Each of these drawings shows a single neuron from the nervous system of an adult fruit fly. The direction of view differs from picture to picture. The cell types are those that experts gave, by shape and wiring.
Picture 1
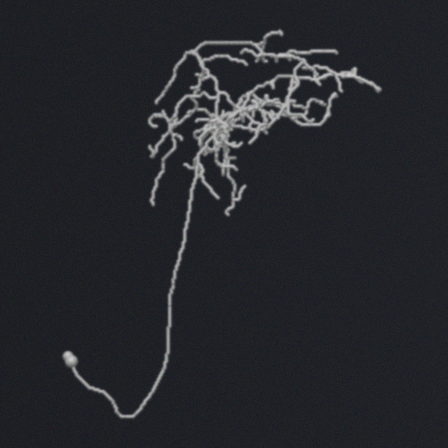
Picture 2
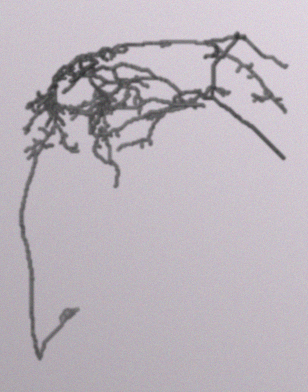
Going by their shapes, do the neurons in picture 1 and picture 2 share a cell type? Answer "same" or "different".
same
